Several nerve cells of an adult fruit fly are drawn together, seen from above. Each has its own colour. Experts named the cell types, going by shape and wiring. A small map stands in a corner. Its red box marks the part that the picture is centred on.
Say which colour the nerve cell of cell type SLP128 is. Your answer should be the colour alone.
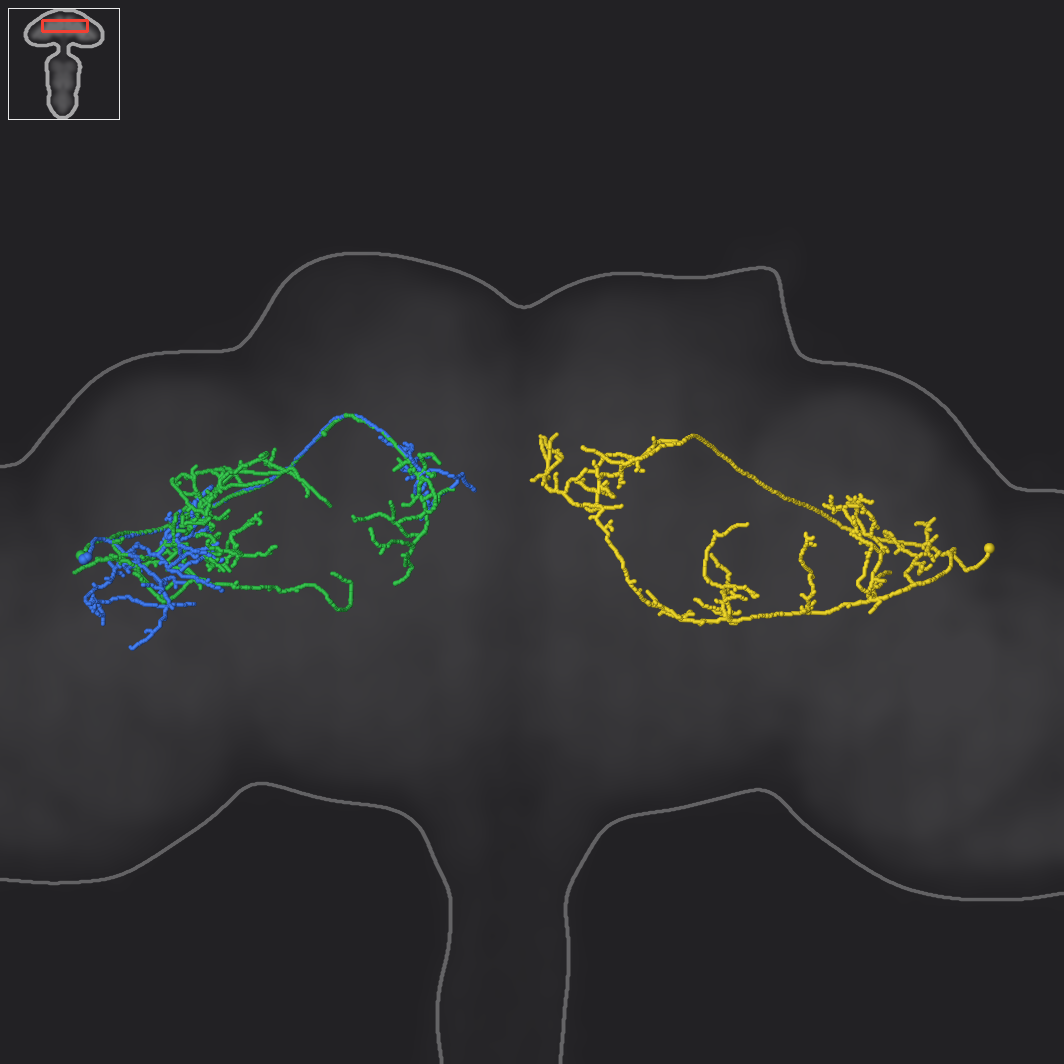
blue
